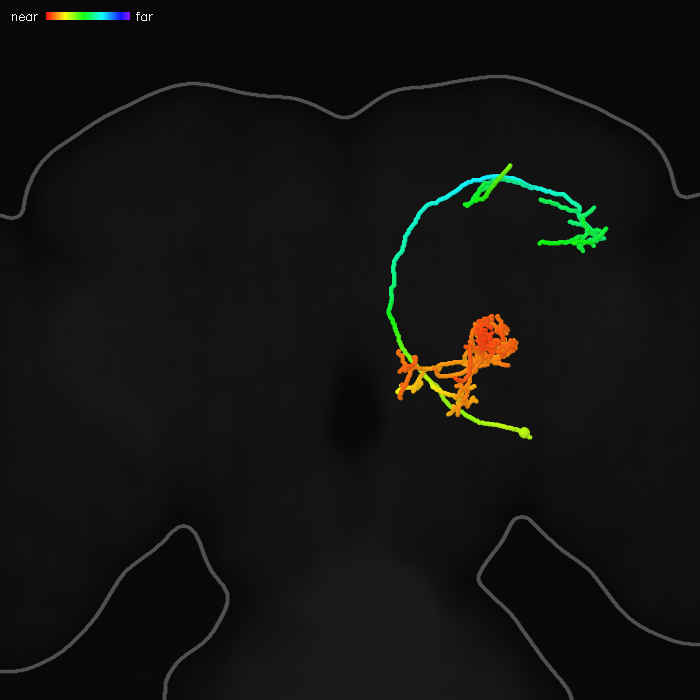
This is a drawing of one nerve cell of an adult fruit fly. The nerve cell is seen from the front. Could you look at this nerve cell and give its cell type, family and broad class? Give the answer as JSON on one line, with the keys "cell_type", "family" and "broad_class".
{"cell_type": "M_lvPNm43", "family": "hemilineage ALlv1", "broad_class": "central-brain intrinsic neuron"}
